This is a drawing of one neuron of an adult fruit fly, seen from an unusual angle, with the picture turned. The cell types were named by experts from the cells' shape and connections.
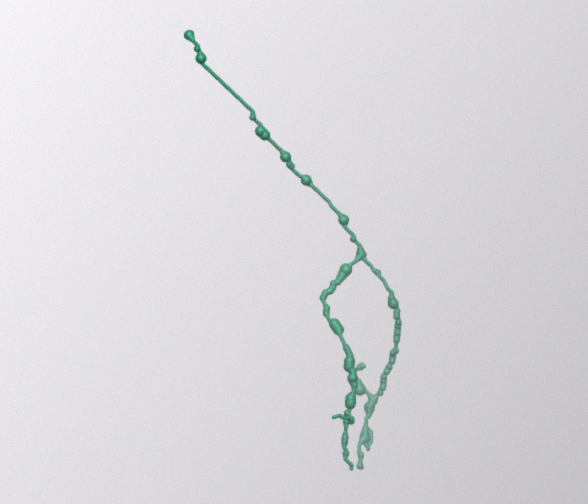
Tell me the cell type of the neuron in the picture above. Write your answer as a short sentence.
The cell type is LgLG2.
